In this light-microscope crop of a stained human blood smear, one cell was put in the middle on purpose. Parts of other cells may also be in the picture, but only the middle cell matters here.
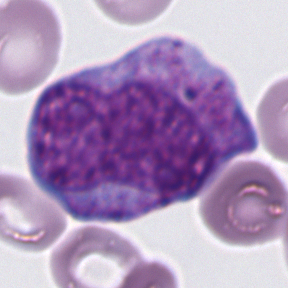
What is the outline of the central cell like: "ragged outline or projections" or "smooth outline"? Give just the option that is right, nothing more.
Ragged outline or projections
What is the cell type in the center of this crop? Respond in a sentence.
The cell sitting right in the middle is an atypical promyelocyte.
